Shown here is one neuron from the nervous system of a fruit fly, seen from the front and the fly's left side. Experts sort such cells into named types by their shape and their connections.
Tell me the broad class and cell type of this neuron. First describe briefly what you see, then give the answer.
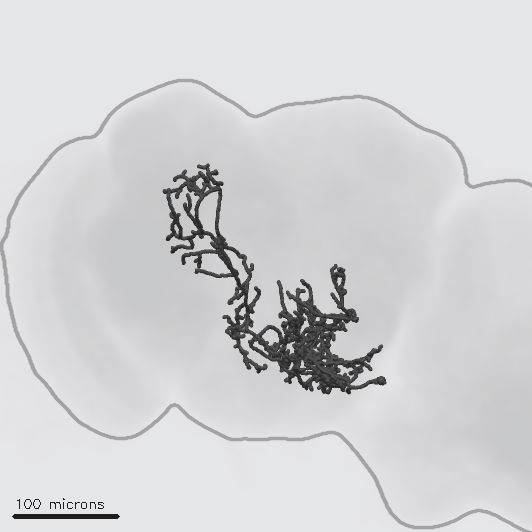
The cell body is at the lower right of the picture. By the scale bar it is about 200 microns tall in this view. Its broad class is central-brain intrinsic neuron. The cell type is GNG587.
